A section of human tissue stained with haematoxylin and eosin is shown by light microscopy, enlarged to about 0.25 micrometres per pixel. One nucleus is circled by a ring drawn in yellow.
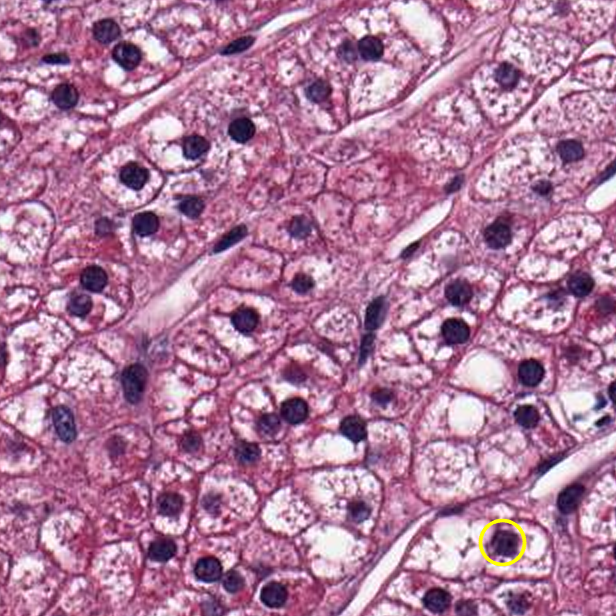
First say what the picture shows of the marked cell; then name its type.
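The cytoplasm is pale and filled with many clear, rounded vacuoles separated by thin pink strands, giving it a foamy look. The cell has a thin, distinct pink outline. The cell lies in a cord of similar foamy cells running alongside a thin-walled vascular channel. This is an adrenal cortical cell.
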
